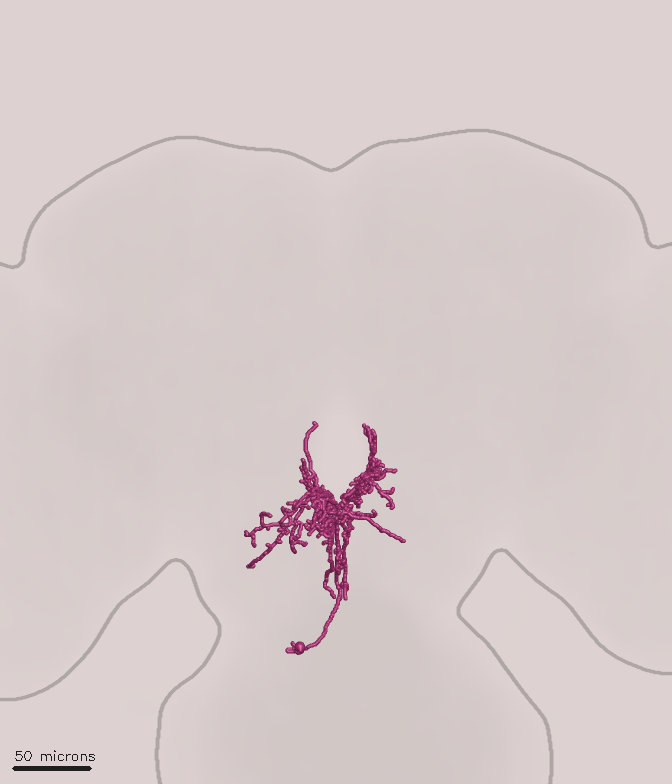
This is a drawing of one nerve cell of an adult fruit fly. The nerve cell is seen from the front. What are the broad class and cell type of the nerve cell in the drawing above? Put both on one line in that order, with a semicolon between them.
central-brain intrinsic neuron; PRW054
